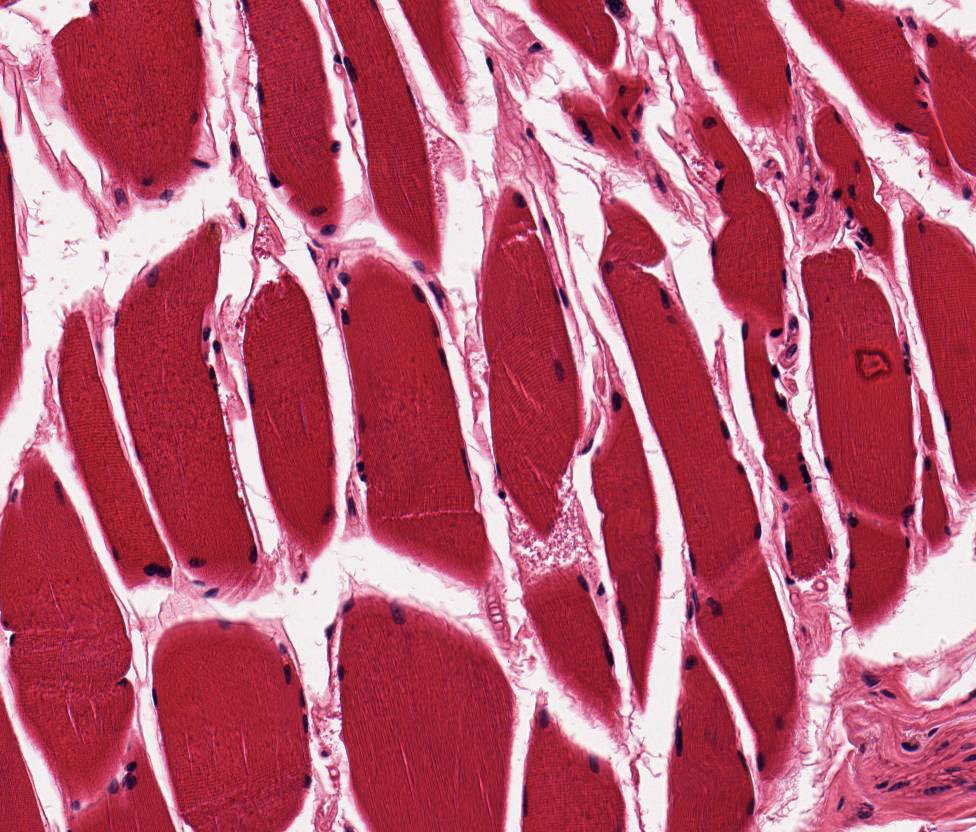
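Skeletal muscle, haematoxylin and eosin. The fibre nuclei lie at the fibre edges, just beneath the cell membrane. Fibre cytoplasm is deeply and evenly eosinophilic, a strong red. No fat cells lie between the fibres. In the lower right corner, a patch of dense connective tissue shows wavy collagen and spindle-shaped nuclei.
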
